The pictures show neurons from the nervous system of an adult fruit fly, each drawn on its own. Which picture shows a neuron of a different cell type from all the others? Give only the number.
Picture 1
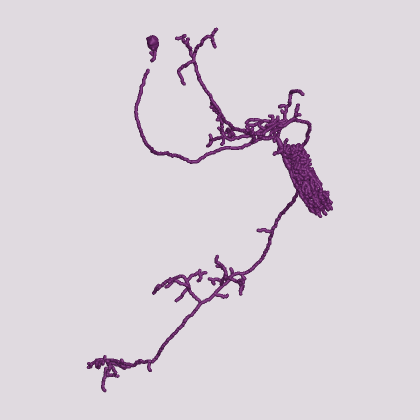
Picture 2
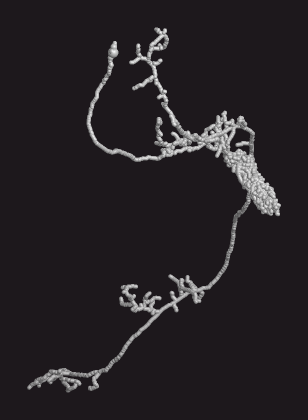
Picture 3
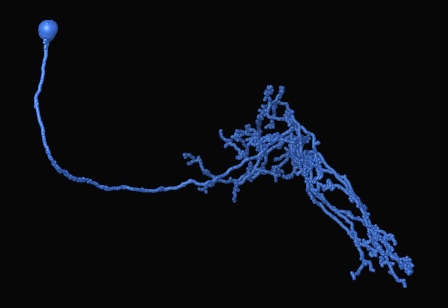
3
